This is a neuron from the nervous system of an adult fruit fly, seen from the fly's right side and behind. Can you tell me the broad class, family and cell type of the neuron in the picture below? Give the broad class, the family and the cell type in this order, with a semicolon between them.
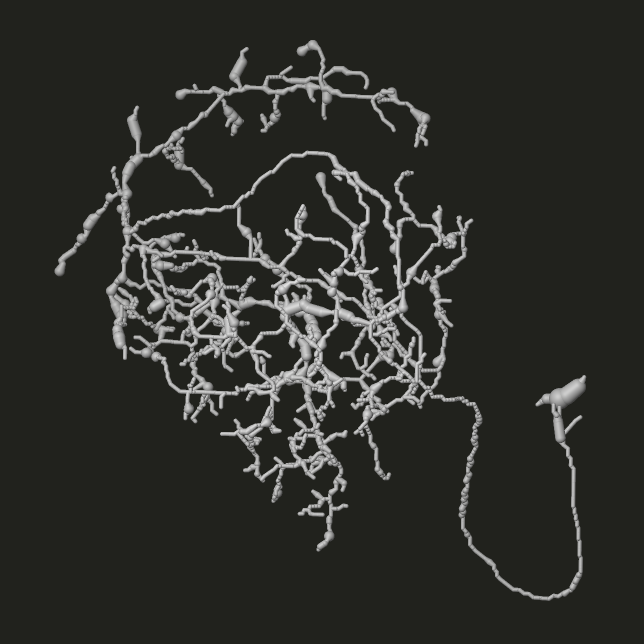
central-brain intrinsic neuron; hemilineage LHl4_dorsal; LHAV4g14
